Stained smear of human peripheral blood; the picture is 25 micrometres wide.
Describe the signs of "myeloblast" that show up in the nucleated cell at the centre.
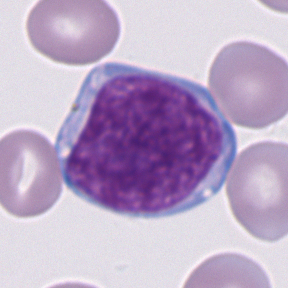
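Let's start with the nucleus, a single rounded mass without lobes.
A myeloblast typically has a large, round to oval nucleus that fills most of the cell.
Here the nucleus is about 14 by 12 micrometres, and the cell about 16 by 13 micrometres.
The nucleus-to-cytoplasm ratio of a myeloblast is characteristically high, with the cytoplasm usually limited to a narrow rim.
Those figures leave just such a narrow rim. The colour of that rim is pale blue.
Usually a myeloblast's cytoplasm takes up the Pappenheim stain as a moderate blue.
This pale shade is the part that sits less well with it. Beyond that, the chromatin is mottled with darker and lighter purple patches, and the outline is slightly angular rather than smoothly round.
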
